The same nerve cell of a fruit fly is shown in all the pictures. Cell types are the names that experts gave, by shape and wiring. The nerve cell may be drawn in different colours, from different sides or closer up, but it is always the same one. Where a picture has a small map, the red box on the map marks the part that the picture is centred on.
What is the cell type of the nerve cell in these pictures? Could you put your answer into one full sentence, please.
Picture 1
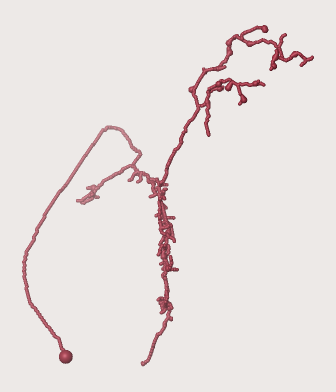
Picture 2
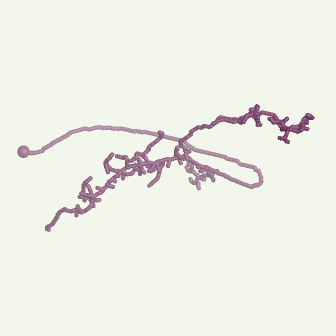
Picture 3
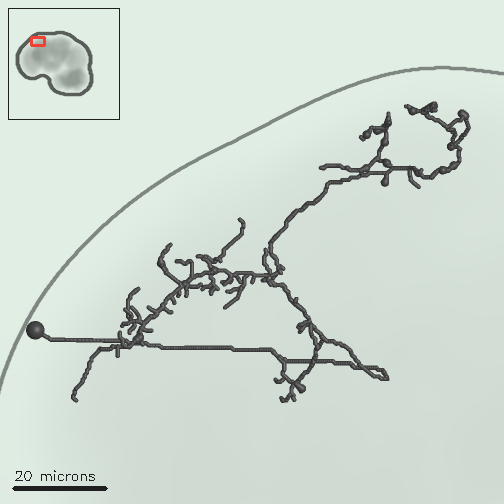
Classified by cell type, this nerve cell is LHPV6a9_b.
